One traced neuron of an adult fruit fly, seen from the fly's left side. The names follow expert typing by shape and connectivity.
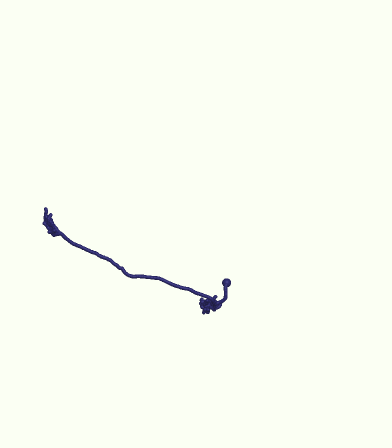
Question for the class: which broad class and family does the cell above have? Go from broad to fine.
ascending neuron; hemilineage 01B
